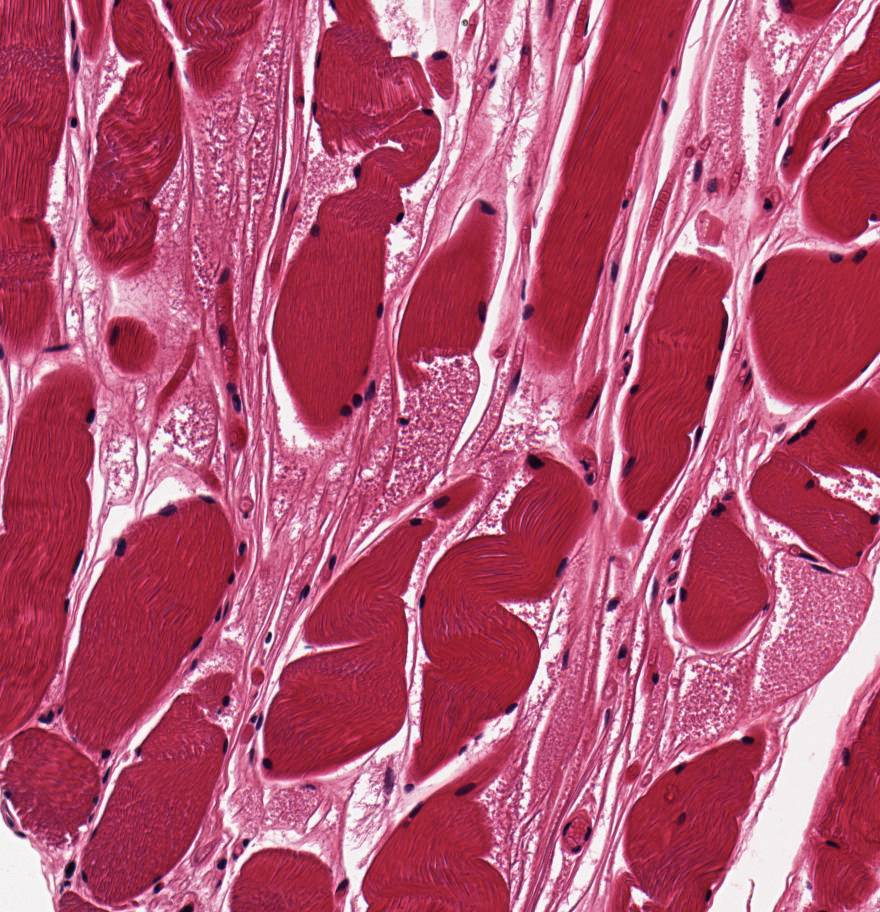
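Skeletal muscle in a haematoxylin and eosin stained section. Nuclei first: the muscle fibre nuclei are dark, flattened and sit at the fibre edges. Cytoplasm next: it shows wavy, swirling fibrillar lines. Then the gaps: many spaces between the fibres hold finely granular pale pink material. Finally, fat: no fat cells appear anywhere in the field.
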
